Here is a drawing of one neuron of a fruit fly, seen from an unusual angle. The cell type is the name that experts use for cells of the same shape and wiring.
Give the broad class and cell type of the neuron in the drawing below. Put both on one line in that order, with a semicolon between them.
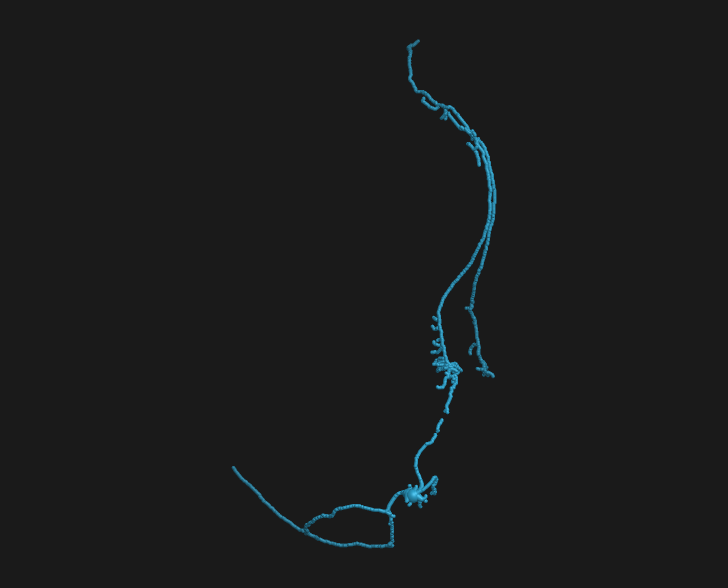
central-brain intrinsic neuron; PRW075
